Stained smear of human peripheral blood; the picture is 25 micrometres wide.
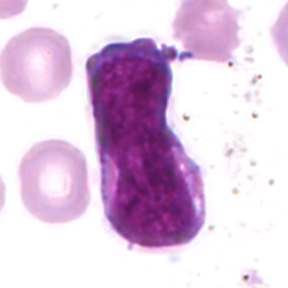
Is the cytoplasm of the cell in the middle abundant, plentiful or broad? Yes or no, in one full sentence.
No, the cell has scant cytoplasm instead of a broad area.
